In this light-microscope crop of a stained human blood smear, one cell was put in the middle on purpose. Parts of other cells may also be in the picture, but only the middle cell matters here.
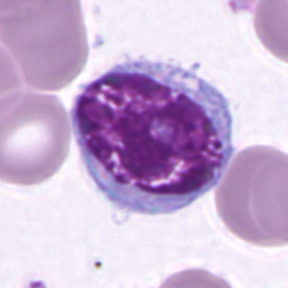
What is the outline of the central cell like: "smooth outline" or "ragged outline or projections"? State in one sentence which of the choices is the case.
This cell has a rough outline rather than a smooth one.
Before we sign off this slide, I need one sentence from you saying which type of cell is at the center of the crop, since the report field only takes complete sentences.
At the center of the crop sits a plasma cell.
